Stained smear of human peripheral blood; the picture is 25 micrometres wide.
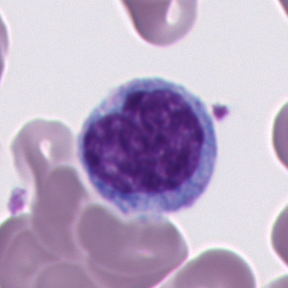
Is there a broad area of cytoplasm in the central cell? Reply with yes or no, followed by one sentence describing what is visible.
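No. The nucleus fills most of the cell.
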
